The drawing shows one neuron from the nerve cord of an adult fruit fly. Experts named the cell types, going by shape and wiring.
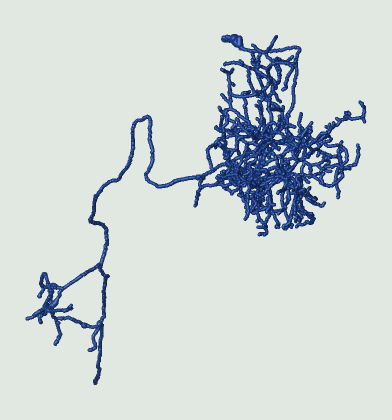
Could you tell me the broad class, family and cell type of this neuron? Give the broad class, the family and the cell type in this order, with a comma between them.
ascending neuron, hemilineage 18B, AN18B019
